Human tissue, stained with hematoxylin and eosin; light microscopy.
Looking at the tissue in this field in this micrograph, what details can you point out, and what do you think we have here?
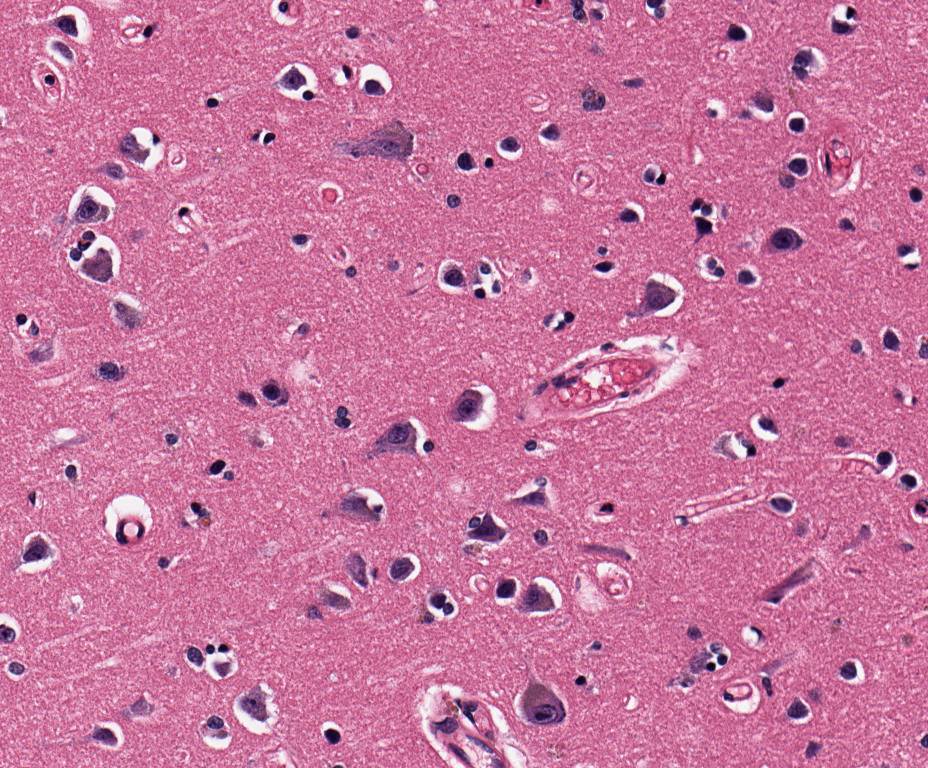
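Finely granular to fibrillary pink neuropil throughout, with no organised units. Scattered neurons with triangular cell bodies, purplish cytoplasm, and nuclei paler and rounder than the nearby glial nuclei. Many small round dark glial nuclei, single or in small groups, between the neurons. This is cerebral cortex.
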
